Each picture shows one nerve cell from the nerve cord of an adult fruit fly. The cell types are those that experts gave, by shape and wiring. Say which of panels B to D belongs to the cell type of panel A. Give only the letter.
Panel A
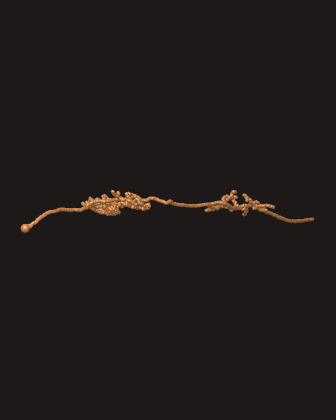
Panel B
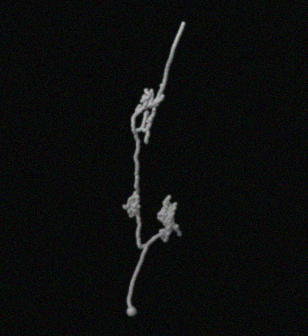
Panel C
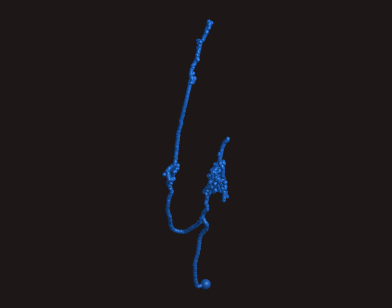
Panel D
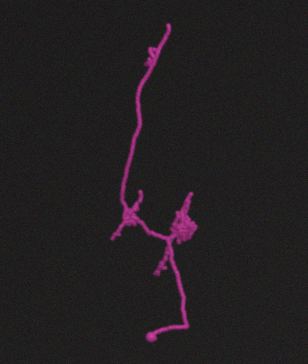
B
